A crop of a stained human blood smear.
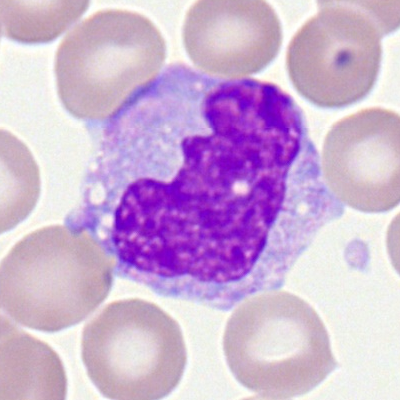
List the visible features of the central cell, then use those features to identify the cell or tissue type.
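Rather than a smooth circle, the outline of this cell is irregular, with small blunt bulges. Its nucleus is one folded, indented mass, not split into separate lobes. Abundant pale grey-blue cytoplasm holds fine, dust-like pinkish granules. The cell is a monocyte.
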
